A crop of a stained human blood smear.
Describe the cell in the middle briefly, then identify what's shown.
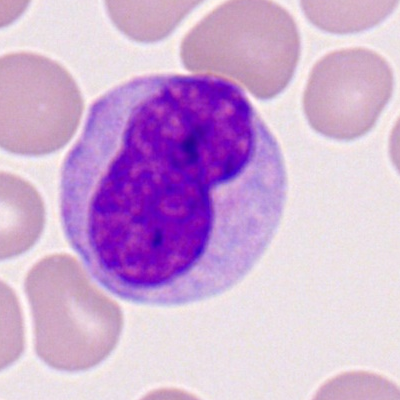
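First, outline: round and smooth. Second, nucleus: a deep notch on its right side folds it into a kidney-like shape. Third, cytoplasm: pale lilac-blue, with only a faint fine speckling and no large distinct granules. The cell is a monocyte.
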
